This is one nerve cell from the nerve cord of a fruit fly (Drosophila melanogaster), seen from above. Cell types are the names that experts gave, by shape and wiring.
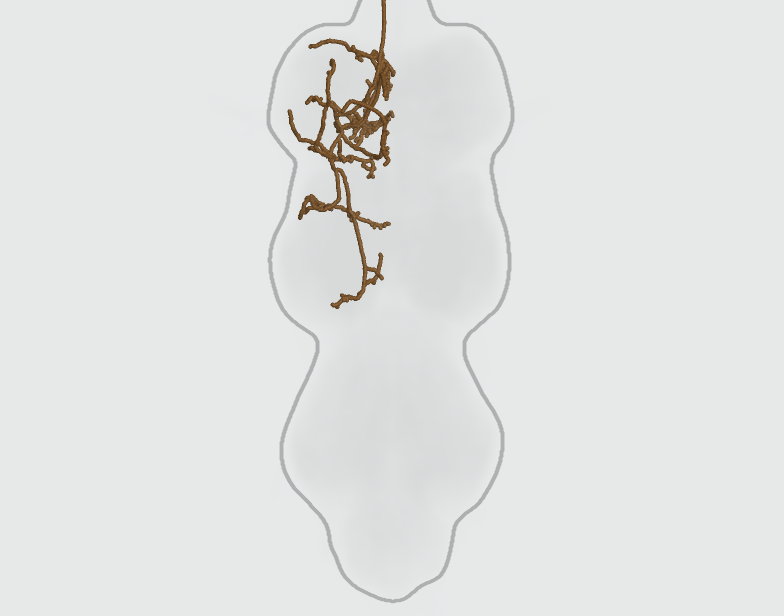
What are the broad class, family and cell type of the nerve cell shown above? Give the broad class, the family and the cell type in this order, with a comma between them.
ascending neuron, hemilineage 04B, AN04B051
